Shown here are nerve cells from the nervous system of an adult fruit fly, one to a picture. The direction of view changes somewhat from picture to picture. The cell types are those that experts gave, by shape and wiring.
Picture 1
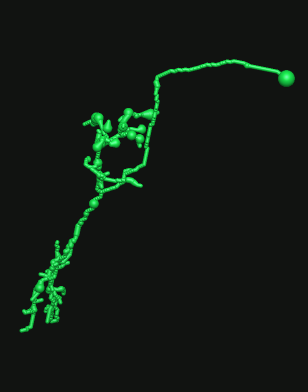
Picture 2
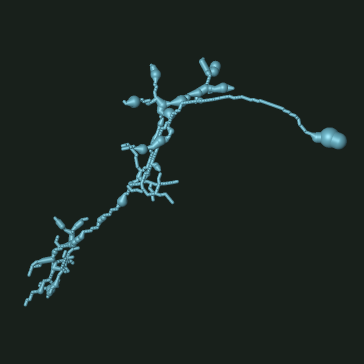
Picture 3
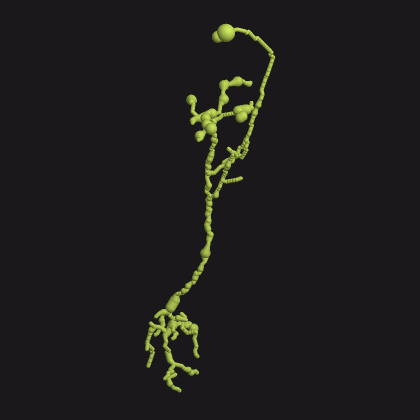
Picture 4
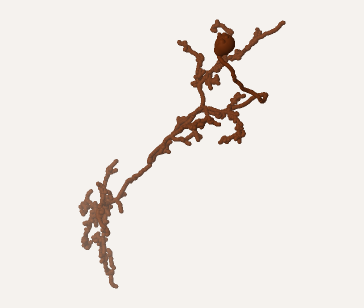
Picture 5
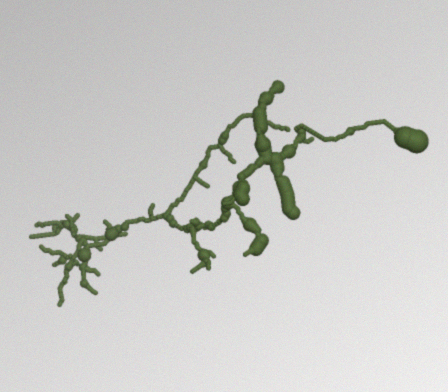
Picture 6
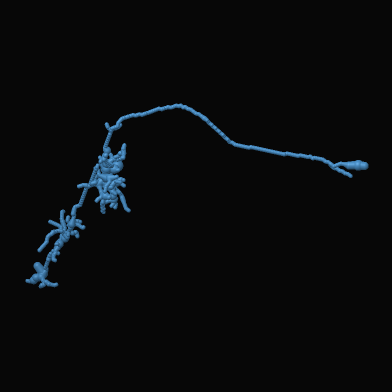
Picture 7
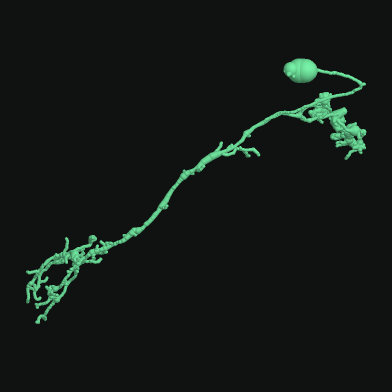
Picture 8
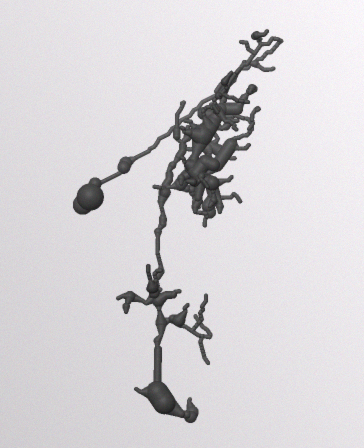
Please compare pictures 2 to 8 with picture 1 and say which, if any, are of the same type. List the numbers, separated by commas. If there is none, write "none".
2, 3, 4, 5, 7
